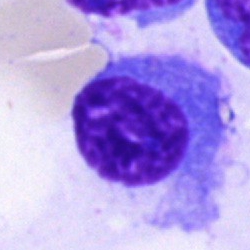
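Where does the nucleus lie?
Off-centre, toward the left side of the cell.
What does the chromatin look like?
Dark purple and coarsely clumped, with no nucleoli clearly visible.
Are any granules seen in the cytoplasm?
No, the cytoplasm shows no visible granules.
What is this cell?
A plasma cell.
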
